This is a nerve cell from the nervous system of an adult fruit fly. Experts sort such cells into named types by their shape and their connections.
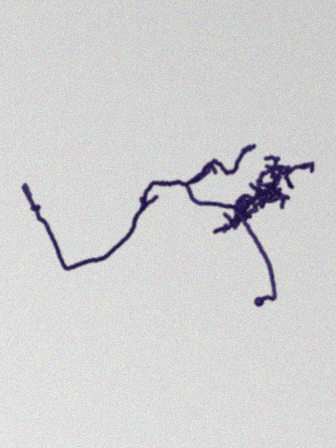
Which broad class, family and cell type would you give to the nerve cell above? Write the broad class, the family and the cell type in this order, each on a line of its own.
ascending neuron
hemilineage 07B
AN07B063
